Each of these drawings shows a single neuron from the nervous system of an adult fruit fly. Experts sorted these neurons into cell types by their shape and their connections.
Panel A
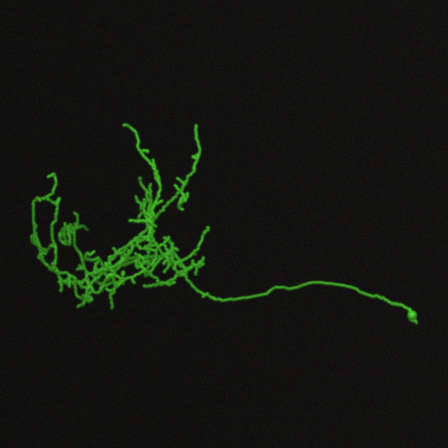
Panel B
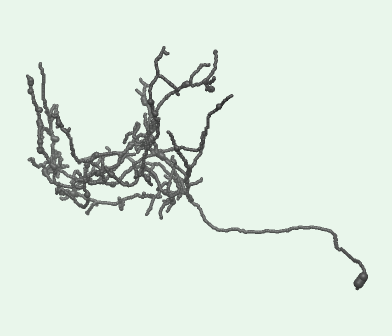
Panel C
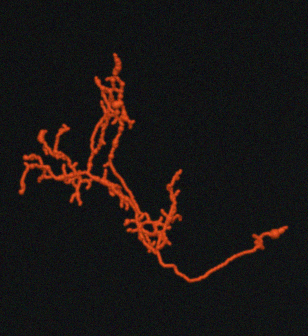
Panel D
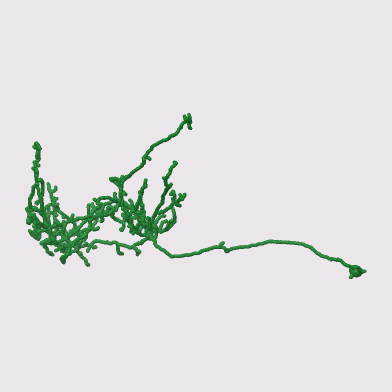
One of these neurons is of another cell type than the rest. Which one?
Panel C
